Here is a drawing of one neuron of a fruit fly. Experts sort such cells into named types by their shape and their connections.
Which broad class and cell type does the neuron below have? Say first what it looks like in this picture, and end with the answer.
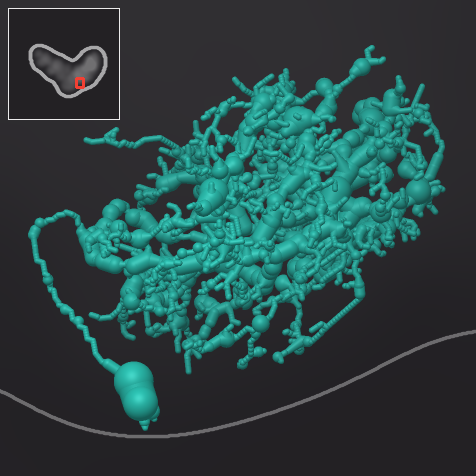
Its cell body lies at the lower left of the picture. The picture shows dozens of branch ends. It is a central-brain intrinsic neuron. It is of cell type AVLP352.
